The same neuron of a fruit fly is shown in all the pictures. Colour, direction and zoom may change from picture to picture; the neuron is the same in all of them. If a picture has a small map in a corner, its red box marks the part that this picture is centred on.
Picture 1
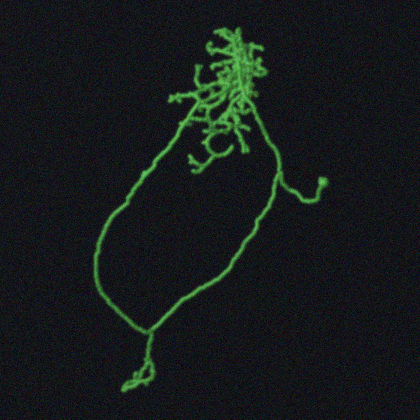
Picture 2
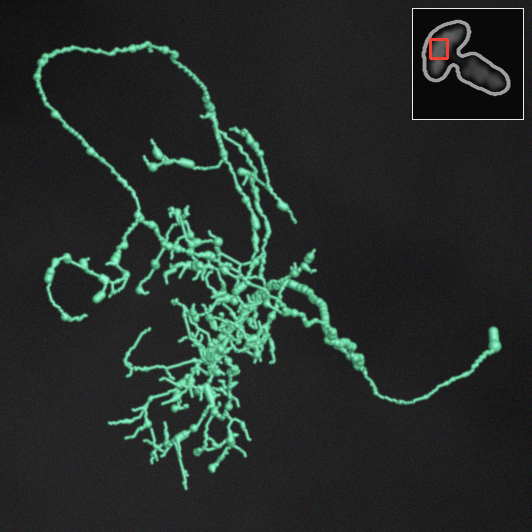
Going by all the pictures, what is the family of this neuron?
hemilineage DM2_central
